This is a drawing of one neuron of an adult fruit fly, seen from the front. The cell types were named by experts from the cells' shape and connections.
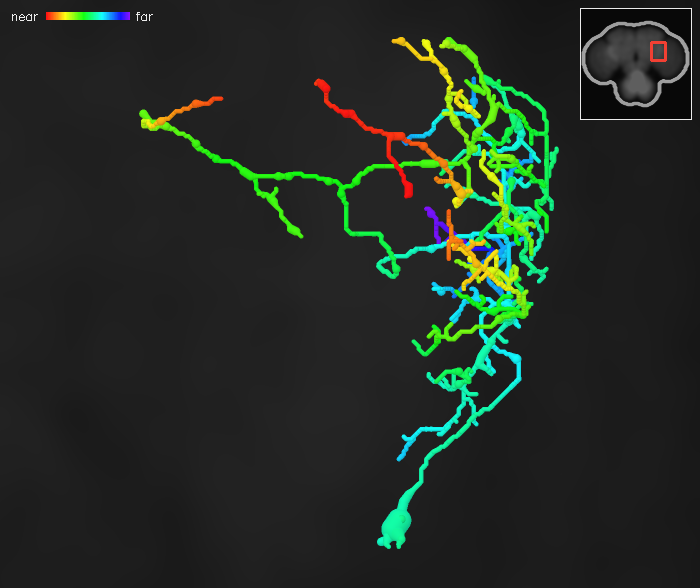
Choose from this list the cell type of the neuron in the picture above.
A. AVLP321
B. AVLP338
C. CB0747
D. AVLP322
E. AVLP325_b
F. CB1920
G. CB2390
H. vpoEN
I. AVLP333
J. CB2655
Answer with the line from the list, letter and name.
I. AVLP333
